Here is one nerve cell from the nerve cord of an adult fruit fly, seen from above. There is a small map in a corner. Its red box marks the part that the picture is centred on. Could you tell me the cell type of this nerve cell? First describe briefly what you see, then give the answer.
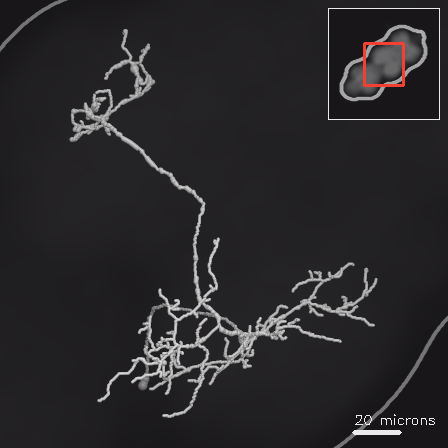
From top to bottom in the picture it spans about 170 microns. Dozens of branch ends can be seen. This is a nerve-cord intrinsic neuron. Its cell type is IN06A040.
